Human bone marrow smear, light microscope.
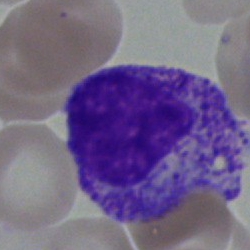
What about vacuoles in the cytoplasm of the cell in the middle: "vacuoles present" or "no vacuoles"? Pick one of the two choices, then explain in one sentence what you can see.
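Vacuoles present. One small round clear vacuole lies in the cytoplasm on the right side.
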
